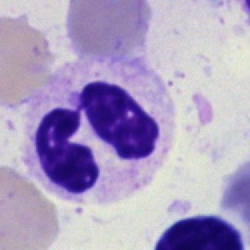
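Segmented neutrophil, the central cell in this stained bone marrow smear. Its outline strikes me as round and smooth. The chromatin looks dense, clumped and dark purple, and I can find no nucleoli in the nucleus.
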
